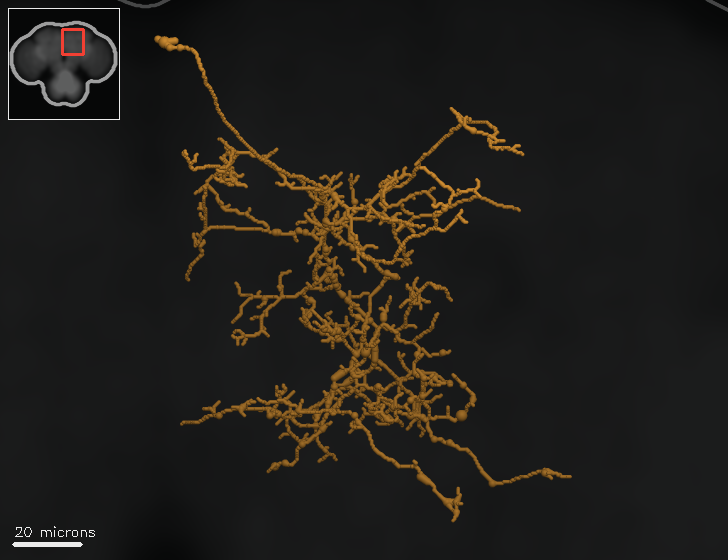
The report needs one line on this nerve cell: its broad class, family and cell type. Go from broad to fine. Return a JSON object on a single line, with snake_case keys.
{"broad_class": "central-brain intrinsic neuron", "family": "hemilineage SMPad2", "cell_type": "CL038"}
